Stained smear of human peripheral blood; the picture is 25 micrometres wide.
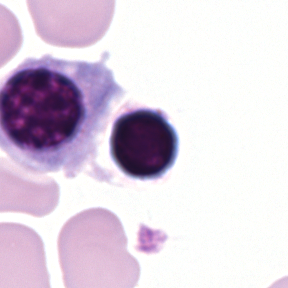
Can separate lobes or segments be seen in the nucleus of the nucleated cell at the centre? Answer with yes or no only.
No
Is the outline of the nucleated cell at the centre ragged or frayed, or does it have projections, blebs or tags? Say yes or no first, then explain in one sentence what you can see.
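No. The cell edge is smooth, without projections.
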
